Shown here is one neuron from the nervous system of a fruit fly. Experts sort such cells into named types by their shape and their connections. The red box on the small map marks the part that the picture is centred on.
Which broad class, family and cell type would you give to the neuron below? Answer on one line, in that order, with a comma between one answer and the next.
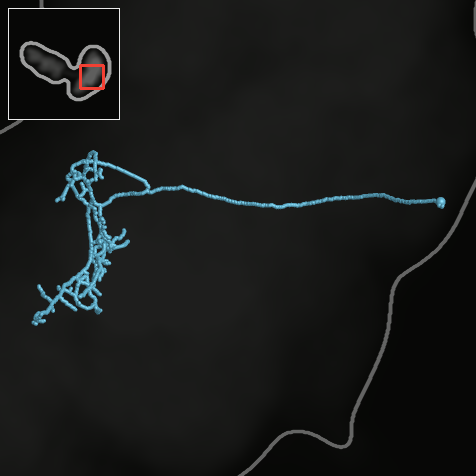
central-brain intrinsic neuron, hemilineage WEDd2, AMMC002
